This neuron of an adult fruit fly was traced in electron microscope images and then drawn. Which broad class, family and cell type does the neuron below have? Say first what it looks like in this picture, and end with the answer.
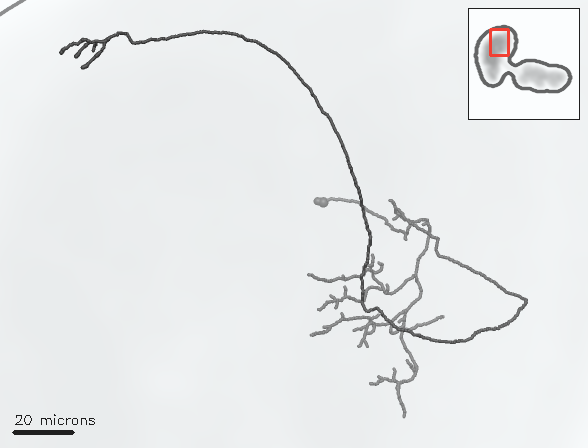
It is in the brain and does not reach the nerve cord. The cell body can be seen in the middle of the picture. From left to right in the picture it spans about 160 microns. This is a visual projection neuron. The family is MeTu. Its cell type is MeTu4d.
